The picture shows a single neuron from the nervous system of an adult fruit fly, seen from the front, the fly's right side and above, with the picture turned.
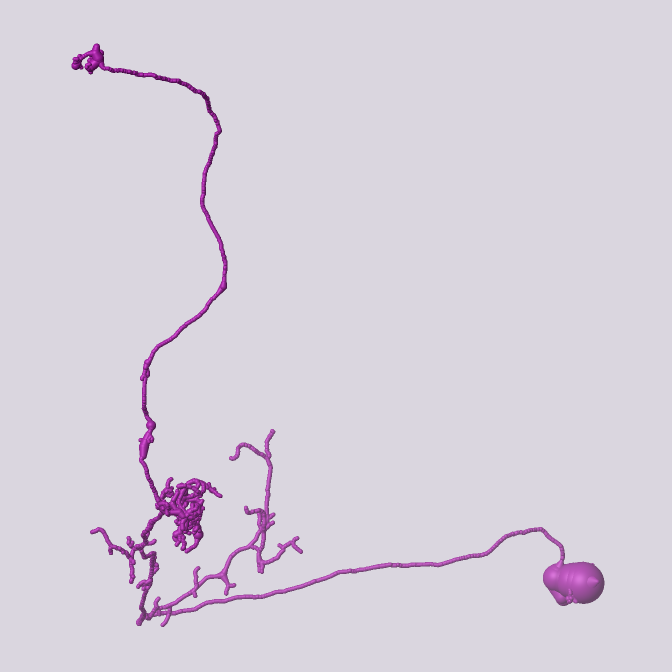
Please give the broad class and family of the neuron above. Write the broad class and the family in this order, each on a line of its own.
optic-lobe intrinsic neuron
C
